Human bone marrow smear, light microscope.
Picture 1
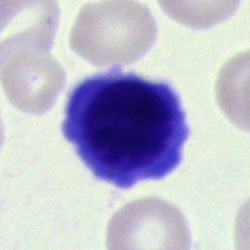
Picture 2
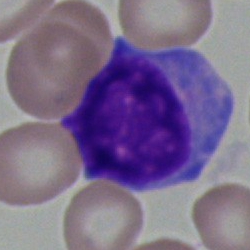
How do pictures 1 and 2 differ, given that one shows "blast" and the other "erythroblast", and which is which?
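First, identity: picture 1 holds the erythroblast, picture 2 the blast. Chromatin next: in the erythroblast it is dense and stains dark purple throughout.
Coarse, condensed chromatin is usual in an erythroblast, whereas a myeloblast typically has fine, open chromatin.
Granules: none visible in either cell.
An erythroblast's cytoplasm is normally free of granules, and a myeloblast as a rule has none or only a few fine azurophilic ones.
Outline: the erythroblast is roughly round with a bumpy, scalloped edge, while the blast is irregular and angular rather than smoothly round. Cytoplasm: the erythroblast's is deep blue and free of vacuoles. Layout: in the blast the nucleus lies toward the left with most of the cytoplasm on the right, and red cells press against its left side.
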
